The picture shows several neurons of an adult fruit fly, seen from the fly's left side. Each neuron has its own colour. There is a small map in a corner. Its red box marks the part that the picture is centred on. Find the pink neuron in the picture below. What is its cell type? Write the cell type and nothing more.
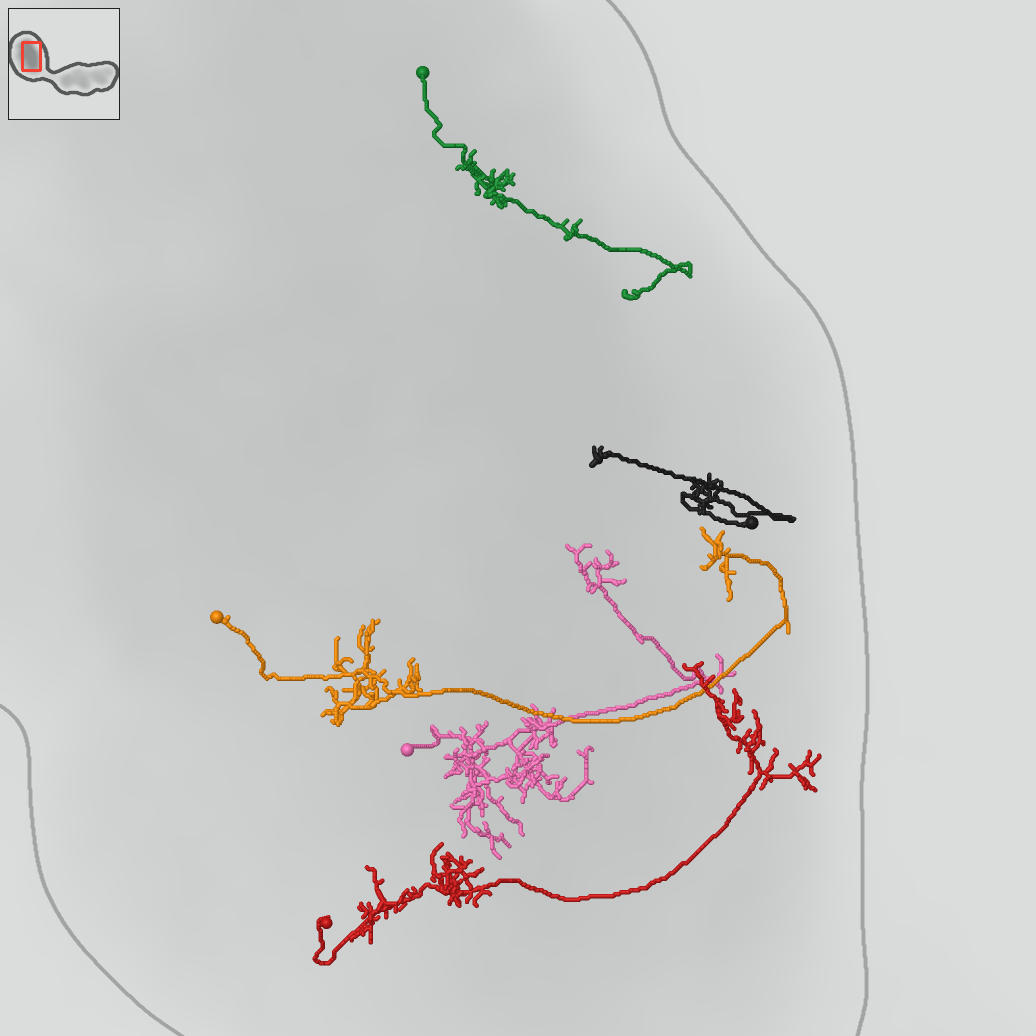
TmY10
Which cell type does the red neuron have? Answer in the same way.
TmY5a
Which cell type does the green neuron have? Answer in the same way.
Tm20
